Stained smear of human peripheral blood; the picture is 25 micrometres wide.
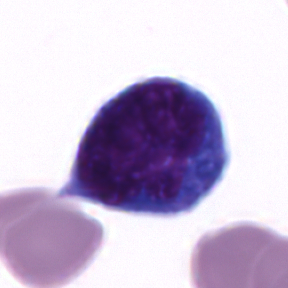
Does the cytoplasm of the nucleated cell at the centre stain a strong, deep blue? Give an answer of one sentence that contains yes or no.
Yes, deep, dark or strong blue is the colour of its cytoplasm.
